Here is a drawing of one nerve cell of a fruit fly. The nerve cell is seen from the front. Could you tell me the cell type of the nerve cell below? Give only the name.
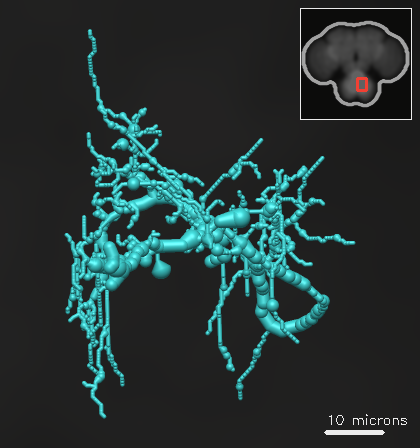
IN21A032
